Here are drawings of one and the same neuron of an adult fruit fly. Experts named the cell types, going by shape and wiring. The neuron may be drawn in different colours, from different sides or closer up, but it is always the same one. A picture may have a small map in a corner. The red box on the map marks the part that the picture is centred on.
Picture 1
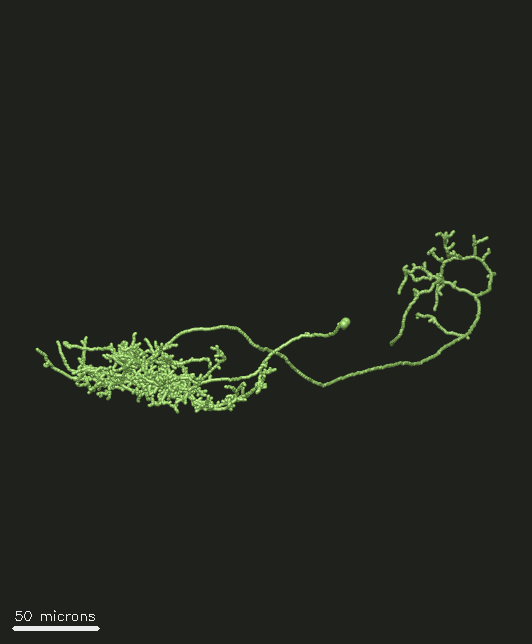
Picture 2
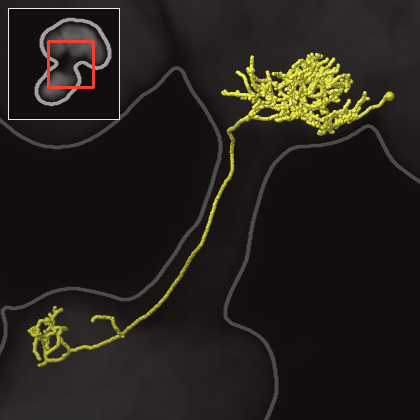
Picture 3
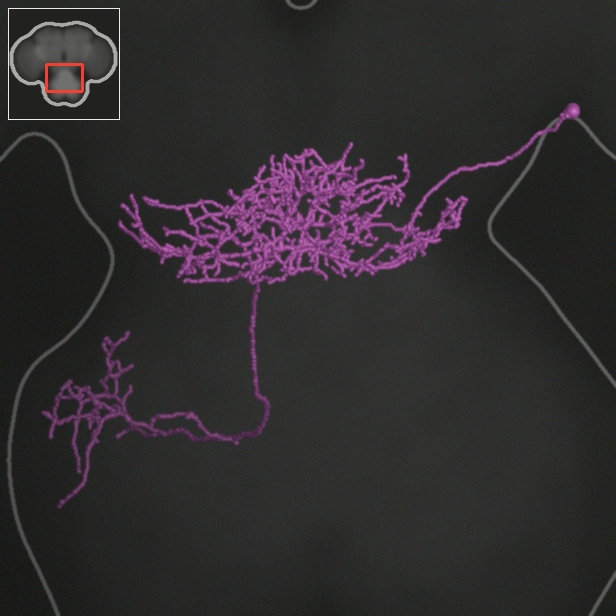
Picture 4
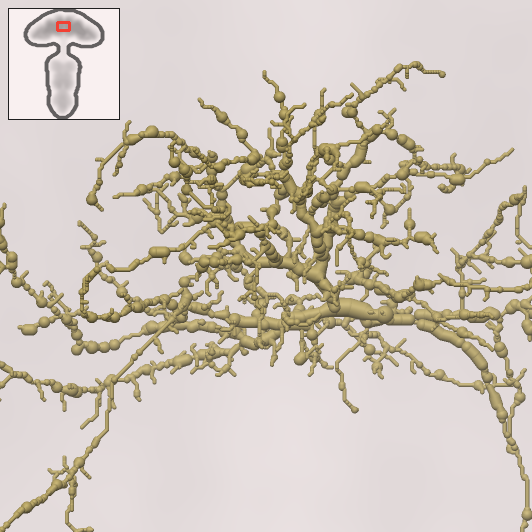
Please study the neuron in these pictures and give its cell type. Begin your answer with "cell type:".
cell type: DNg54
